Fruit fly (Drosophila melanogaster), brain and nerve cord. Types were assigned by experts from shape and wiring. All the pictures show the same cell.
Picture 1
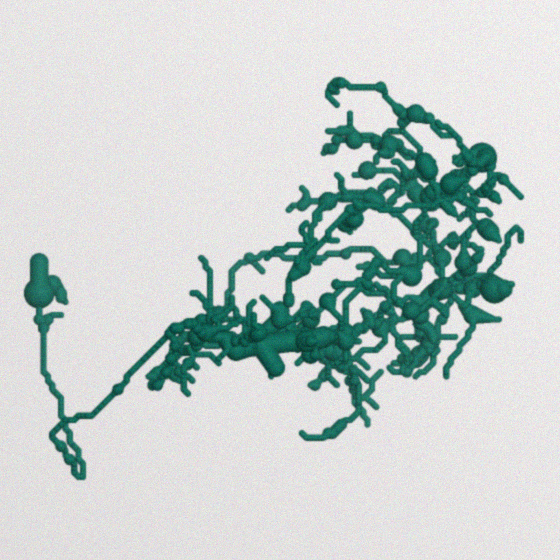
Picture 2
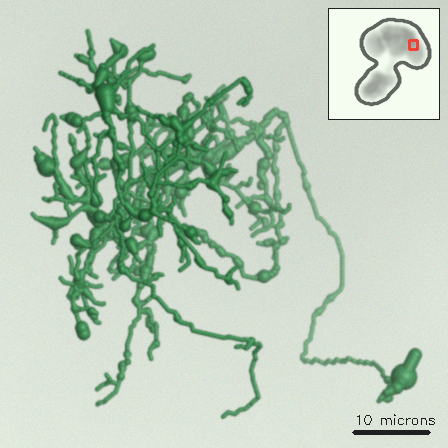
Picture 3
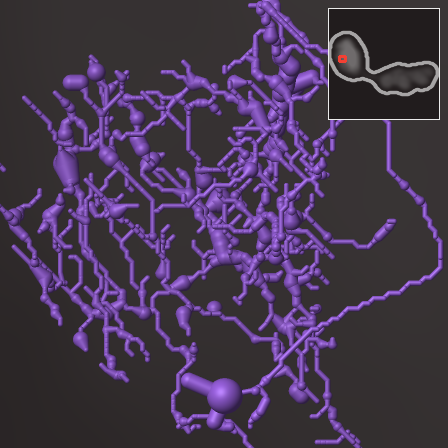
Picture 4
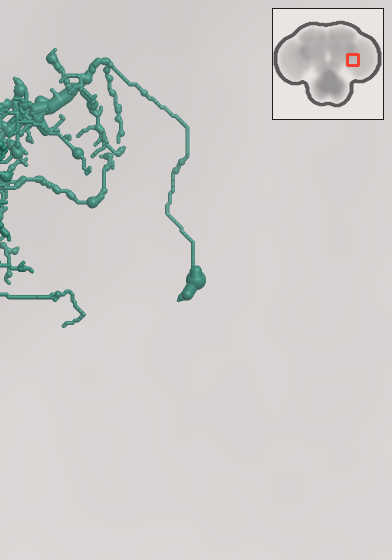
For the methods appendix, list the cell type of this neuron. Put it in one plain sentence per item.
The cell type is AVLP377.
